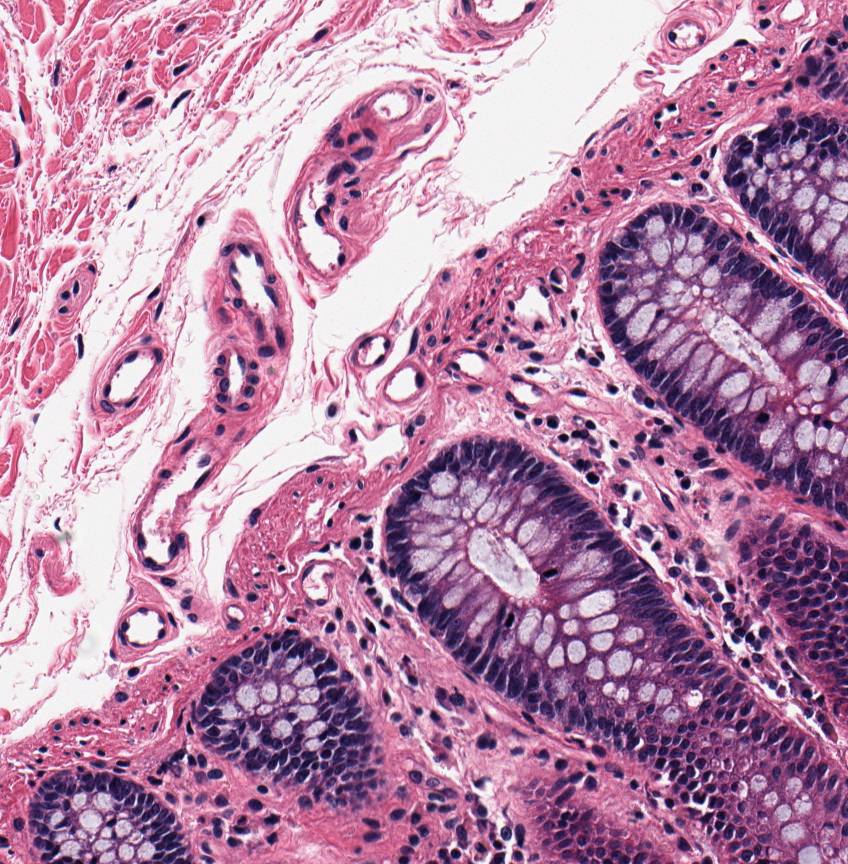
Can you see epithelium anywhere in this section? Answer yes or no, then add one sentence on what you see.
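Yes. Glandular mucosa fills the lower right half of the field, while loose connective tissue with vessels lies toward the upper left.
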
